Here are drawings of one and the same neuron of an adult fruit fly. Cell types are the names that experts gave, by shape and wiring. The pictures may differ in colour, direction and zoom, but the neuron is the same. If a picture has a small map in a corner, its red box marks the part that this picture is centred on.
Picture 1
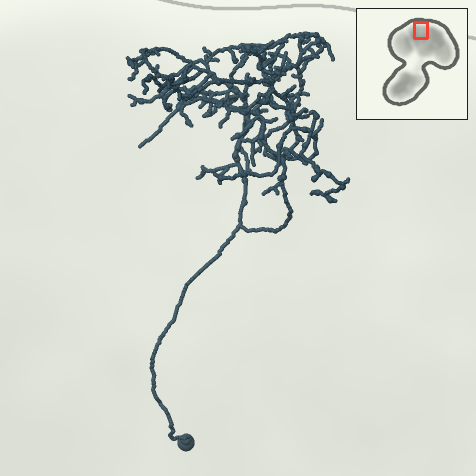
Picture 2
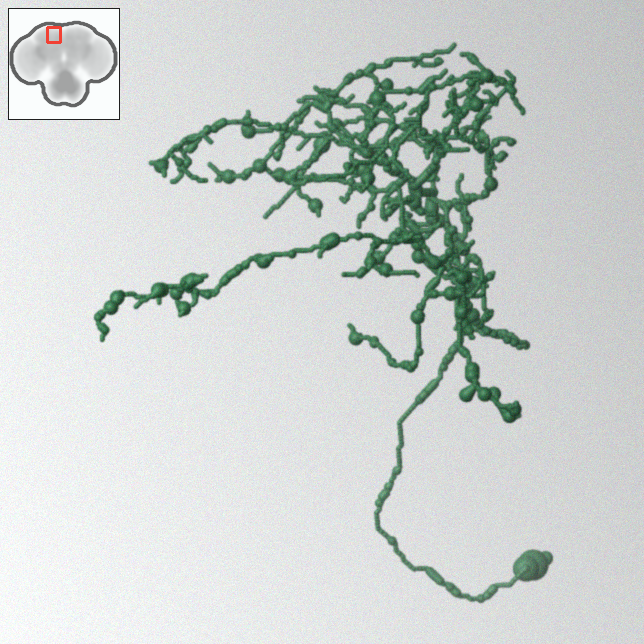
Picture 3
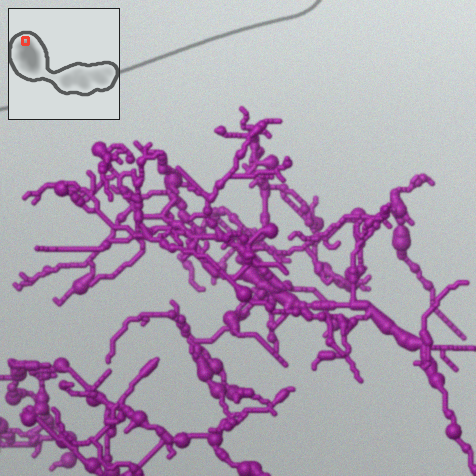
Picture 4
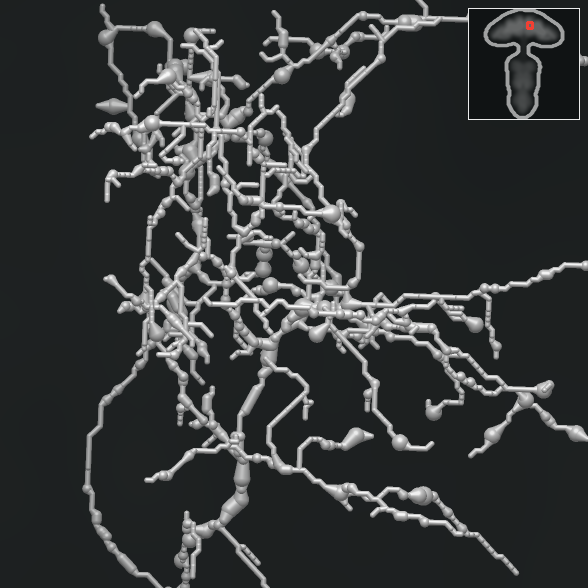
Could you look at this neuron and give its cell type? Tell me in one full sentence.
By cell type, this neuron is classified as SMP405.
